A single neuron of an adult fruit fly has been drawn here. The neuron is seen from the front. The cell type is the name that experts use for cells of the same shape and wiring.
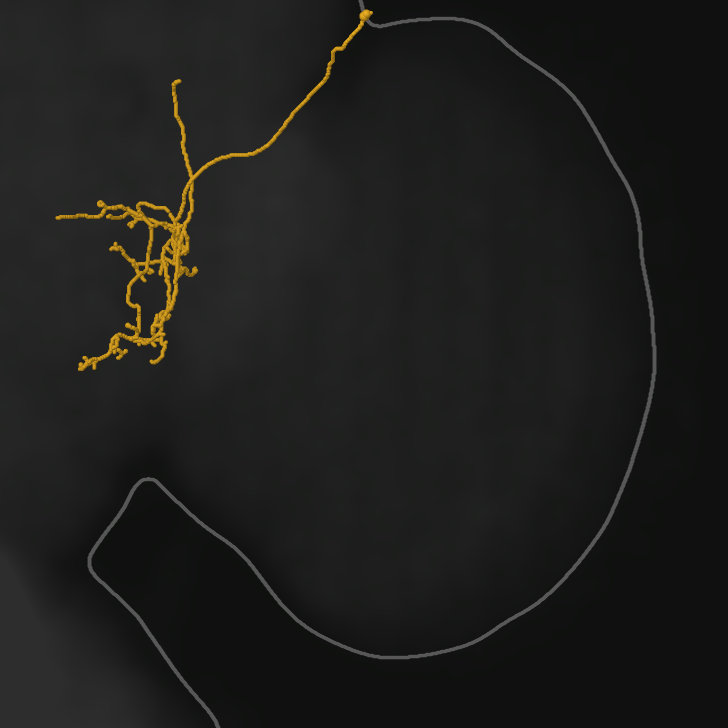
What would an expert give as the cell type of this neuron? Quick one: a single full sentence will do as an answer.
This neuron is assigned to the cell type PLP102.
